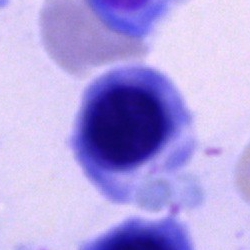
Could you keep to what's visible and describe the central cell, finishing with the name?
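Dense, dark purple chromatin fills the nucleus, and no nucleoli can be seen in it. The cytoplasm forms a blue rim around the nucleus. At the lower right edge of the cell, pale grey-blue blebs bulge outward. This is an erythroblast.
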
